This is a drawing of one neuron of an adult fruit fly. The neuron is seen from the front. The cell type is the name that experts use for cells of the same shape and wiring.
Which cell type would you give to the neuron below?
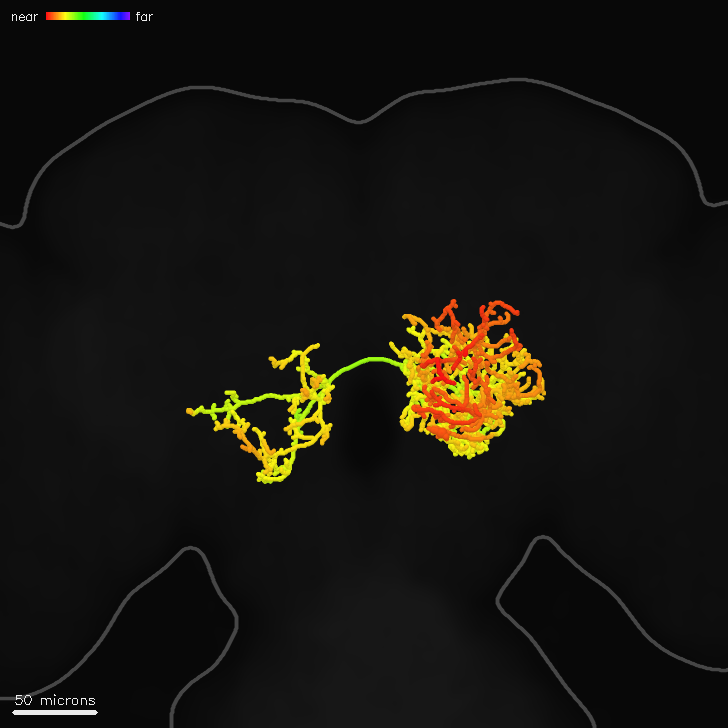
vLN24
